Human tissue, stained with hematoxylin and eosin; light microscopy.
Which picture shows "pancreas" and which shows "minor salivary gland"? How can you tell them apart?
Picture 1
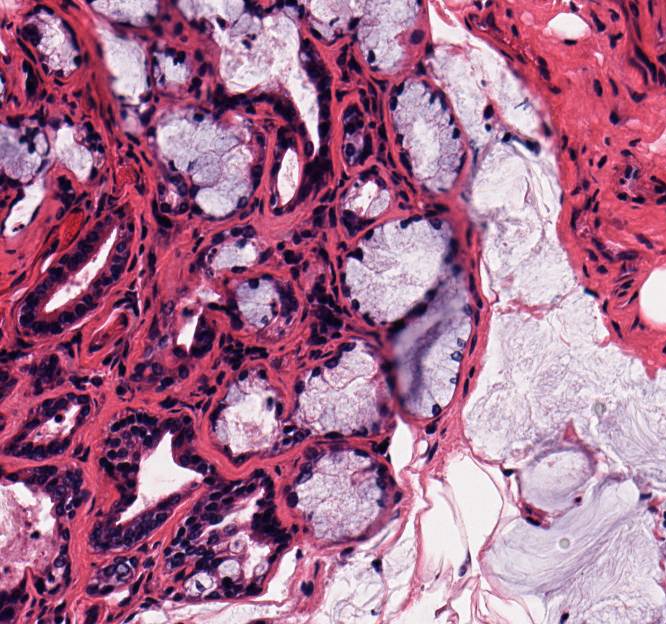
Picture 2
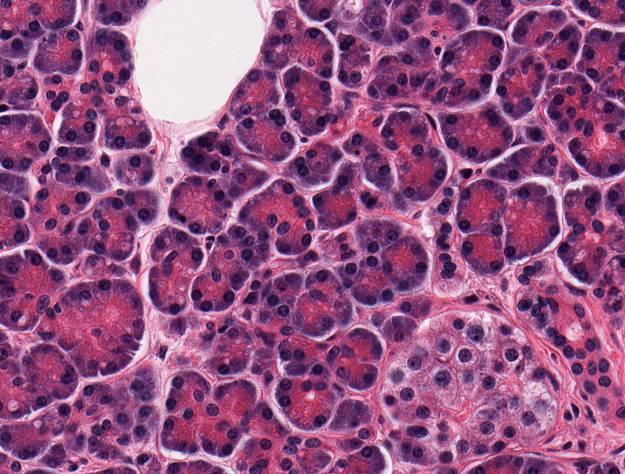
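First the names: picture 1 is the minor salivary gland, picture 2 the pancreas. In picture 1, rounded glandular units in pink fibrous tissue fill the left and centre, and the lower right holds pale, wispy, largely cell-free grey material outside the acini. Look at the central acini: the pale grey-violet, finely bubbly cytoplasm is typical of mucous cells, and their small dark nuclei are pressed flat against the base. In picture 2, closely packed rounded acini fill most of the field, their cells dark purple basally and pink and granular toward the centre, with round dark nuclei toward the outer edge.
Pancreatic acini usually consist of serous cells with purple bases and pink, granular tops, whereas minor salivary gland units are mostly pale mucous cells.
Notice also a rounded cluster of pale-staining cells, unlike the surrounding acini, in the lower right.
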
